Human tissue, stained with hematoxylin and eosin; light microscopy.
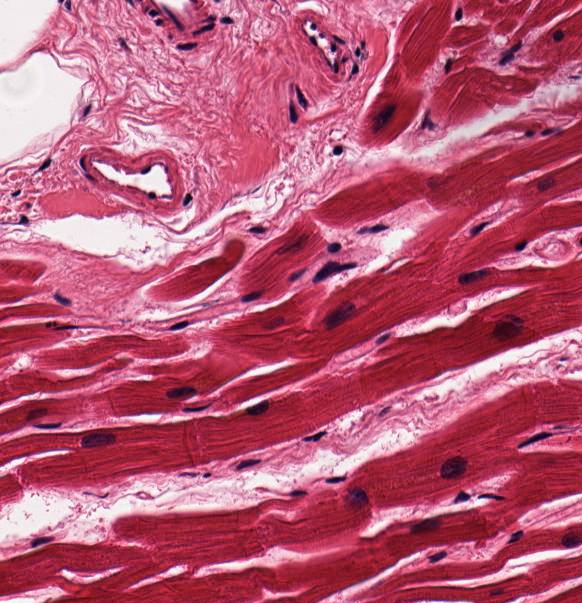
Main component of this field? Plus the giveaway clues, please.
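Myocardium occupies the lower and right parts of the field as striated muscle fibres, while connective tissue takes the upper left. The fibres run obliquely from lower left toward upper right. Some fibres branch and join their neighbours.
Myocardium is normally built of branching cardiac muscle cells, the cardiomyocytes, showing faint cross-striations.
Within the connective tissue at the upper left lies a small thin-walled vessel with an open lumen.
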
